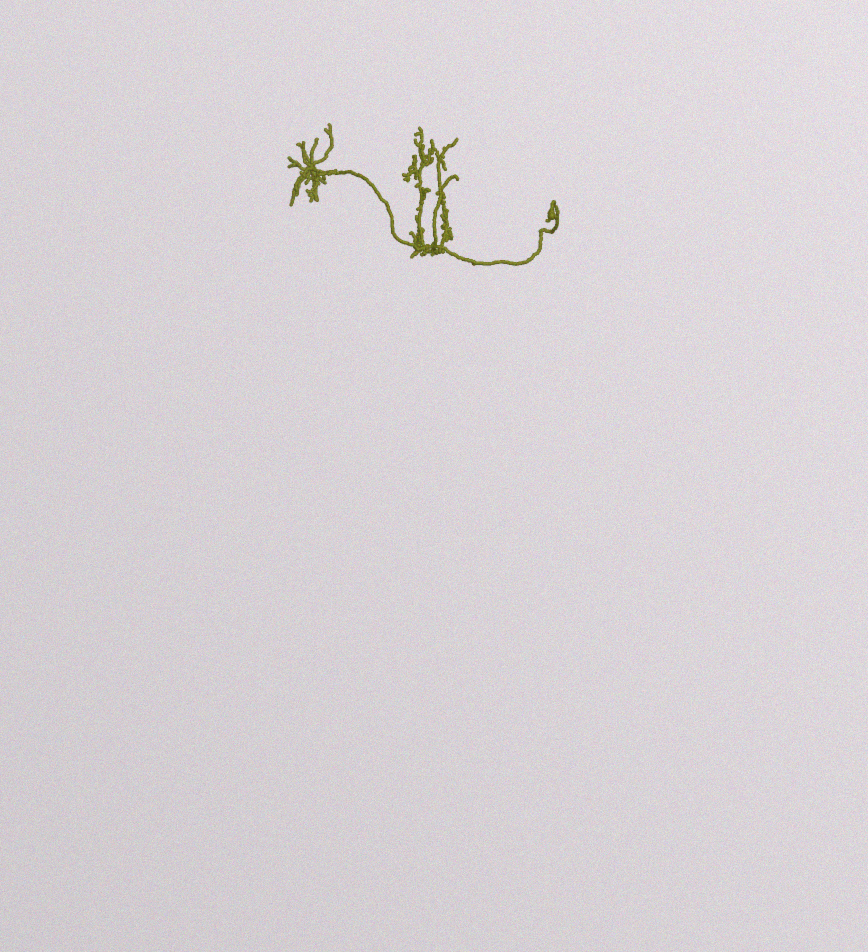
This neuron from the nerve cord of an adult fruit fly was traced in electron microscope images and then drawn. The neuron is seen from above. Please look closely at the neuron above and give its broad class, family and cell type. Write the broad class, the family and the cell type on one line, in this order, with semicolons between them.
nerve-cord intrinsic neuron; hemilineage 19B; IN19B054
